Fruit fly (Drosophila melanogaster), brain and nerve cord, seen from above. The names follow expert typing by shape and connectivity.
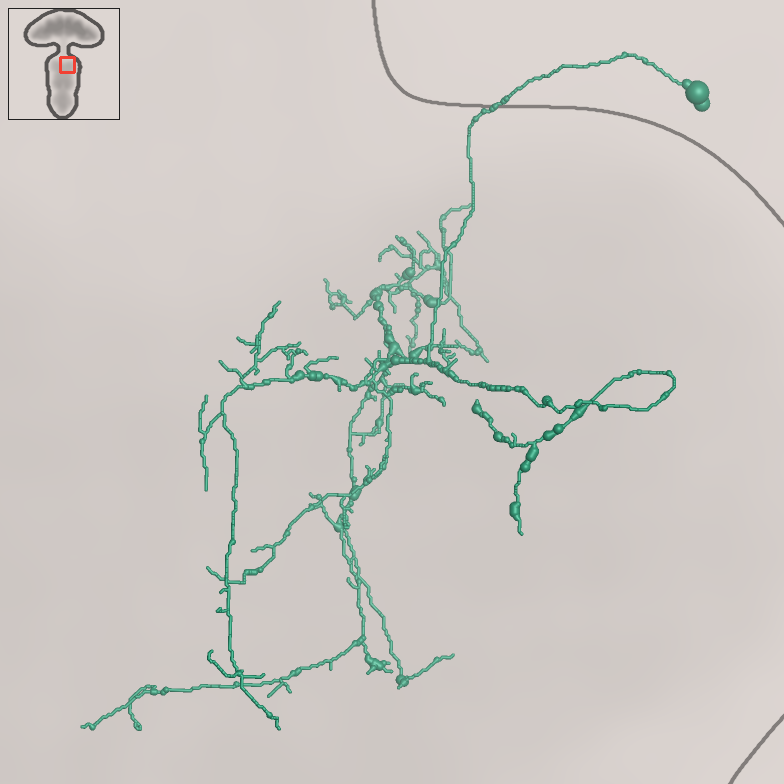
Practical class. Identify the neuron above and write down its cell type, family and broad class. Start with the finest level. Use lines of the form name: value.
cell type: IN08A050
family: hemilineage 08A
broad class: nerve-cord intrinsic neuron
